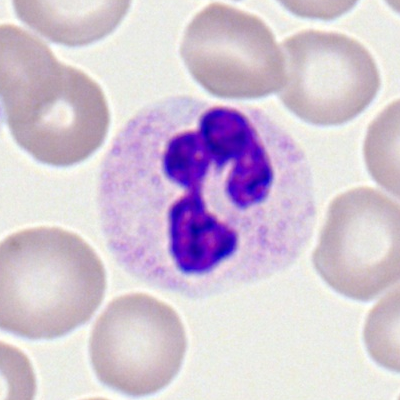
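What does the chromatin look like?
It is dark purple and coarsely clumped.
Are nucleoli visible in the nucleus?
No, none can be seen.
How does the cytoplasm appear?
Plentiful and pale pink, with fine, pale pinkish-lilac granules scattered throughout.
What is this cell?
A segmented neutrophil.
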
